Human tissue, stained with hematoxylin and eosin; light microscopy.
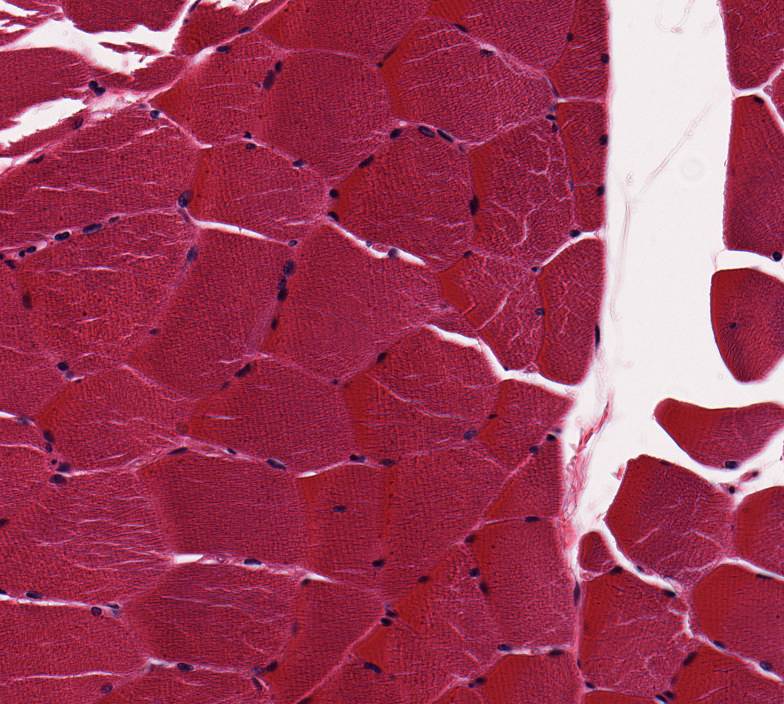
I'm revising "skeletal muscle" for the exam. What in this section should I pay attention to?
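So this is skeletal muscle, and the field is packed with its fibres cut in cross-section, their outlines polygonal.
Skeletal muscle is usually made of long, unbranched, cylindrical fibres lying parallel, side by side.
That sits well with the fibres here all being cut across and closely packed. Their small dark flattened nuclei sit at the fibre edges rather than the centres. The fibres are broadly similar in size across the field. Only thin strands of pale connective tissue part neighbouring fibres.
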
